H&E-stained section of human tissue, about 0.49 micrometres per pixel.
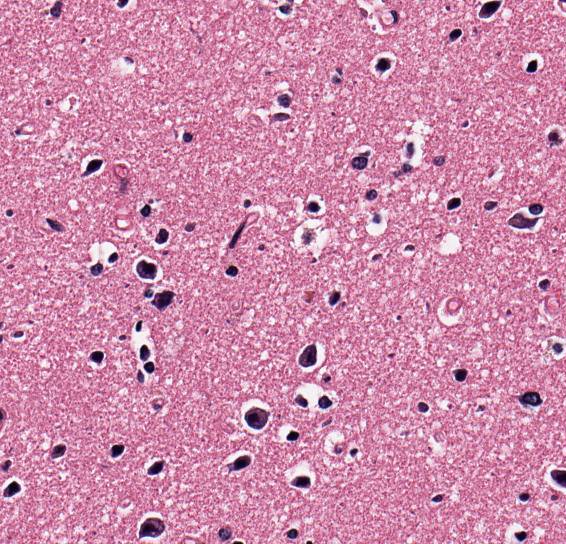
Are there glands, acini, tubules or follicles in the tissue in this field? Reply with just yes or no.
No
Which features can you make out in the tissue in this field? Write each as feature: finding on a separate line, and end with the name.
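Cells: scattered singly, fairly evenly, no organised units
Background: pink throughout, finely granular, many tiny clear vacuoles
Cytoplasm: little visible around most nuclei
Capillaries: few, thin, elongated nuclei, one near centre
Name: cerebral cortex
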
